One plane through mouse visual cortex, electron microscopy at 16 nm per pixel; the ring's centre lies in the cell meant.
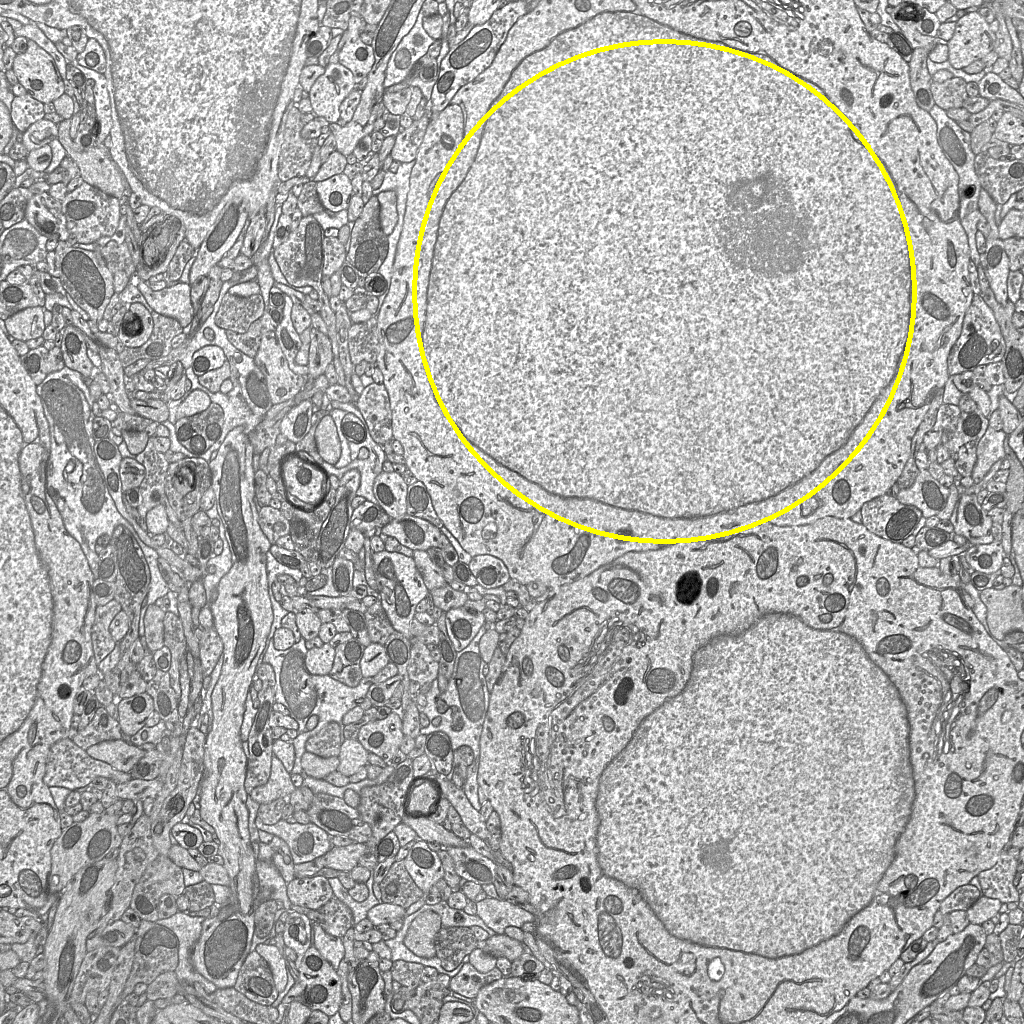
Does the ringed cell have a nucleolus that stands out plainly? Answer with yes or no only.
Yes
